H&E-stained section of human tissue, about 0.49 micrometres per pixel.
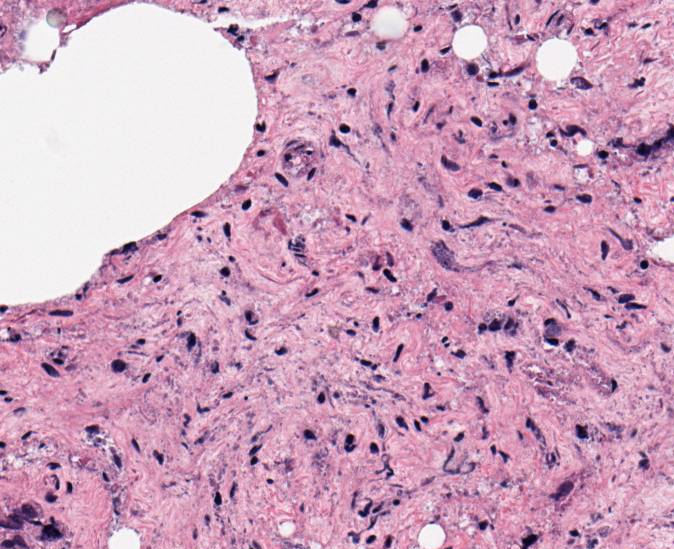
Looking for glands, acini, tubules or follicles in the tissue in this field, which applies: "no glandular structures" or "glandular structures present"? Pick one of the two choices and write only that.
No glandular structures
